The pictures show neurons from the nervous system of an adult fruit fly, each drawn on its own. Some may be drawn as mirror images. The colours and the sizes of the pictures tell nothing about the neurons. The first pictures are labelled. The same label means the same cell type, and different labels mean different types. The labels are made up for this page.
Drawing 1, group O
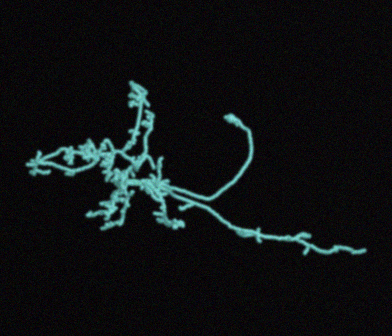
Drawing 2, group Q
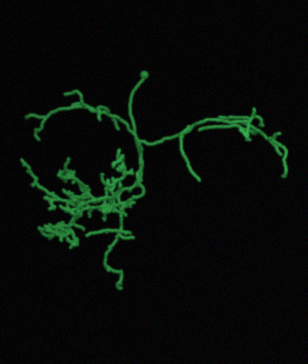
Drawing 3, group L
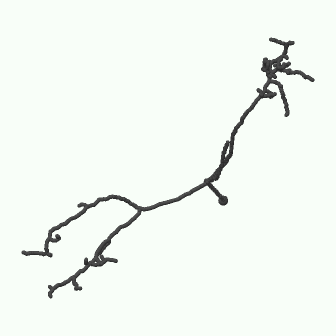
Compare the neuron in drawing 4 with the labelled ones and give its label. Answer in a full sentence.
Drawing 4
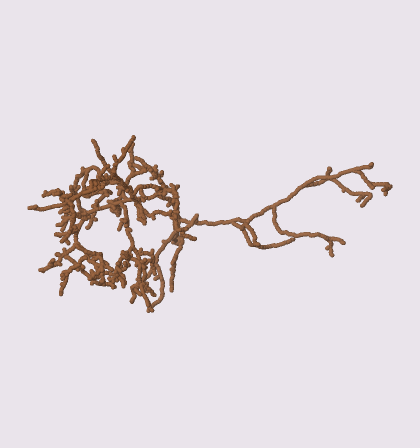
It belongs to group Q.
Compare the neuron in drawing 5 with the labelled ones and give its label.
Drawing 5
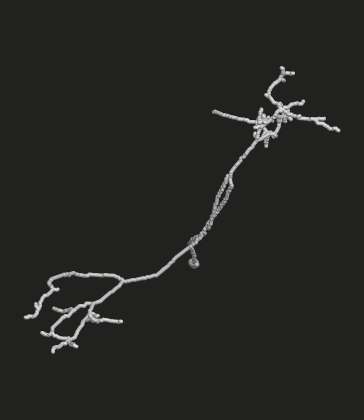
It belongs to group L.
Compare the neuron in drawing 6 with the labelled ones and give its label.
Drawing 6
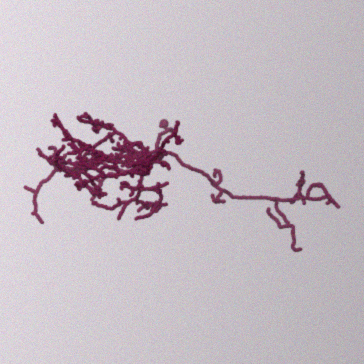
It belongs to group Q.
